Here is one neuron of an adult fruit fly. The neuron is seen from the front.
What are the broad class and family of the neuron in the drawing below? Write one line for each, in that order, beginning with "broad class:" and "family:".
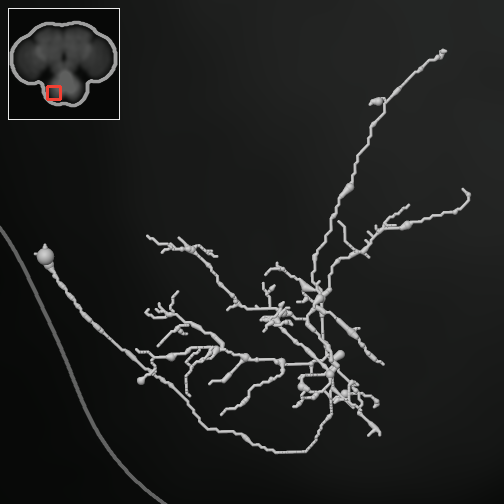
broad class: nerve-cord intrinsic neuron
family: hemilineage 01B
